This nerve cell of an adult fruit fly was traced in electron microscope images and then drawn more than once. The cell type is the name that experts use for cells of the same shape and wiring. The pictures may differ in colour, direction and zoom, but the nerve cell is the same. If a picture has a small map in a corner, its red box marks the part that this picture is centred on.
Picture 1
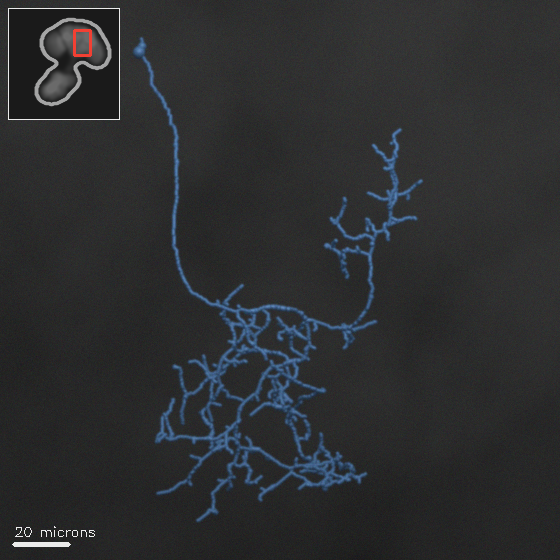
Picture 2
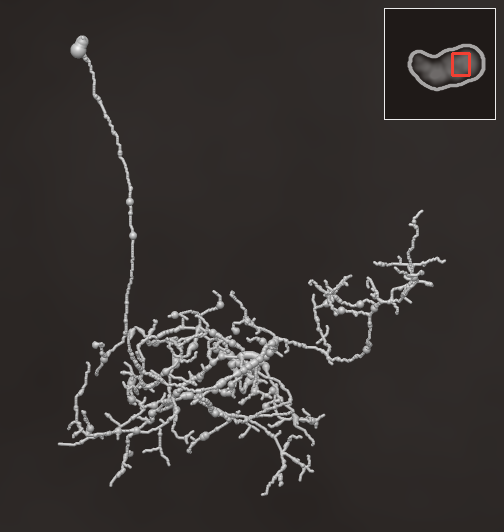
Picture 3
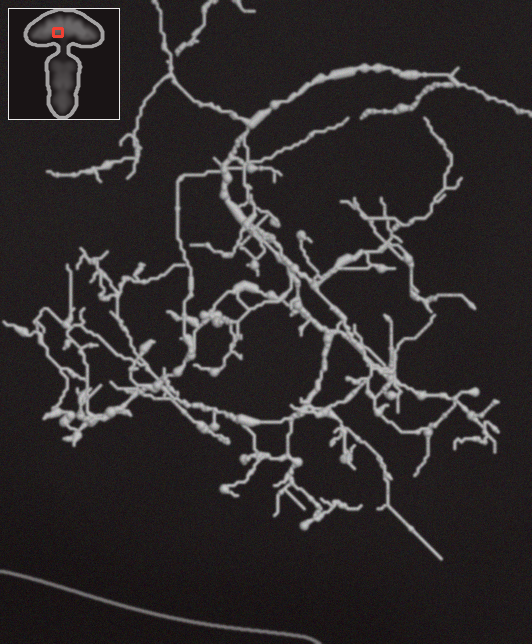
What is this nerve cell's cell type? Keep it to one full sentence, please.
In the scheme of cell types, this nerve cell is PS118.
